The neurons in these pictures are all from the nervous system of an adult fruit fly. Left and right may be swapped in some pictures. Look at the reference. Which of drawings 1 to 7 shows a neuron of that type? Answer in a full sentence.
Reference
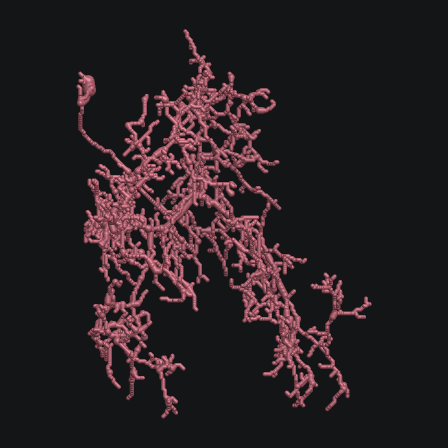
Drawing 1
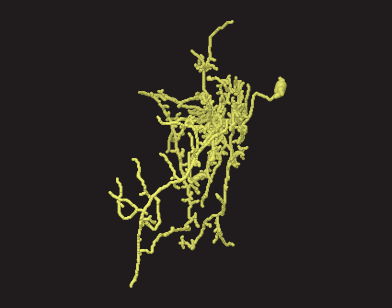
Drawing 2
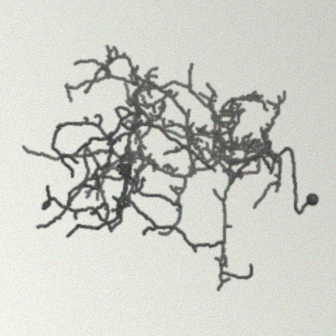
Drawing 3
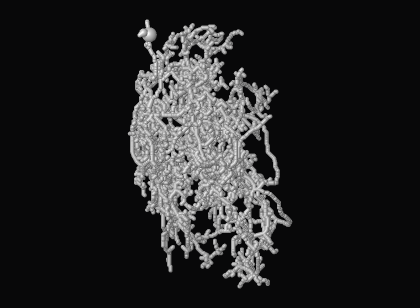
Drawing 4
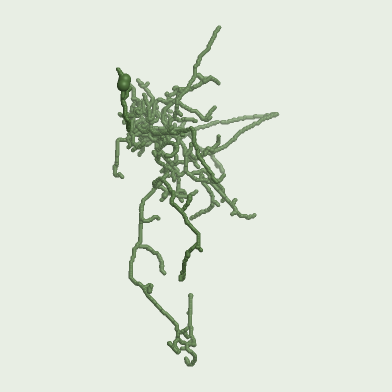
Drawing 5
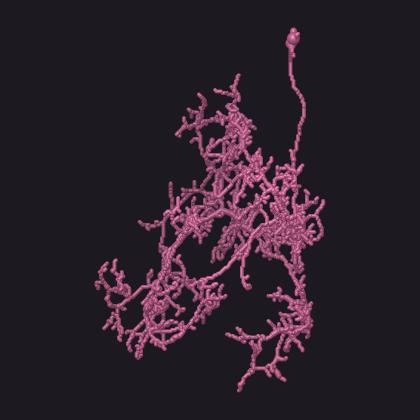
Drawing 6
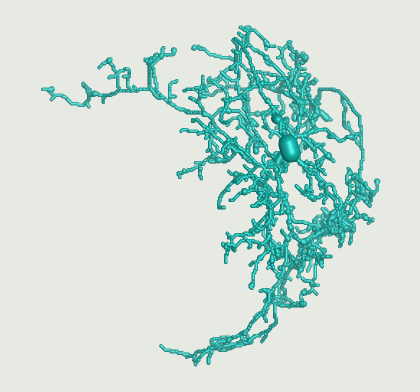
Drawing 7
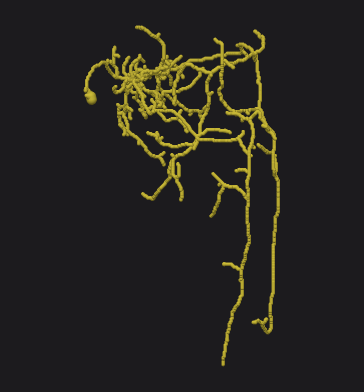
Drawing 5 shows a neuron of the same cell type.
